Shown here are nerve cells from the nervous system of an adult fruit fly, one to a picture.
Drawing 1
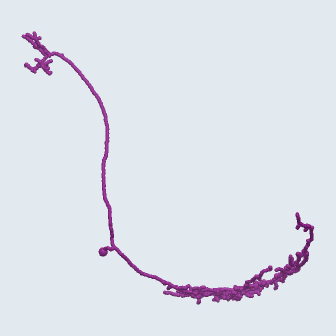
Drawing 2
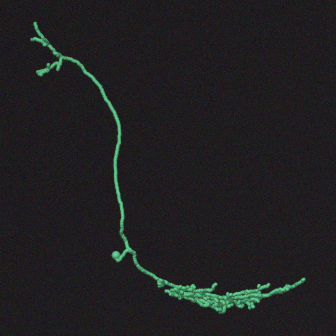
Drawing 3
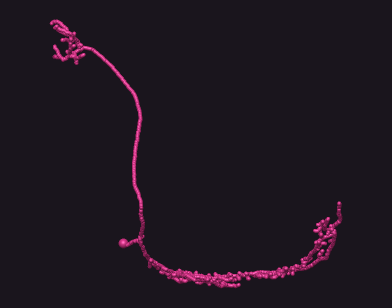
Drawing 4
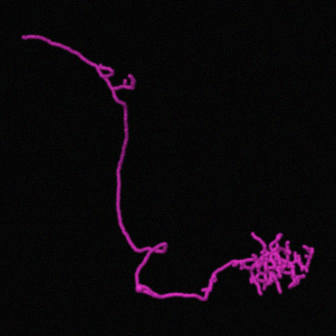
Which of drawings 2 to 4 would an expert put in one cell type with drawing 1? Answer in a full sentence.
Drawing 2 and drawing 3 are of the same cell type.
